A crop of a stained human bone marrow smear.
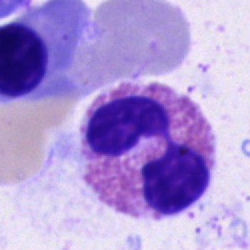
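Eosinophil, the cell in the middle of a stained human bone marrow smear. Looking at the outline first, it's round. Then the nucleus: it has two lobes, one lying at the upper left of the cell and the other at the lower right. And the chromatin, now that I look closely, is dense and dark purple.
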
